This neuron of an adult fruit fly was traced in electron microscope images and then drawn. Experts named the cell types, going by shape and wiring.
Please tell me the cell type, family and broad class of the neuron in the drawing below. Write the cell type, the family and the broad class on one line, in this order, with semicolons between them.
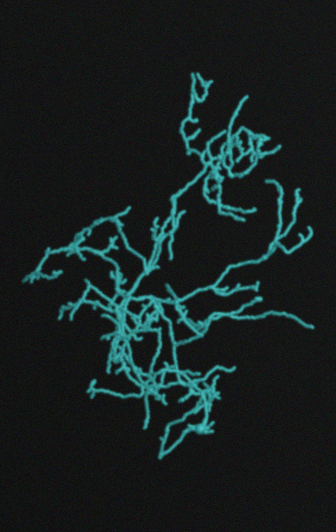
CB3450; hemilineage VLPl2_medial; central-brain intrinsic neuron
